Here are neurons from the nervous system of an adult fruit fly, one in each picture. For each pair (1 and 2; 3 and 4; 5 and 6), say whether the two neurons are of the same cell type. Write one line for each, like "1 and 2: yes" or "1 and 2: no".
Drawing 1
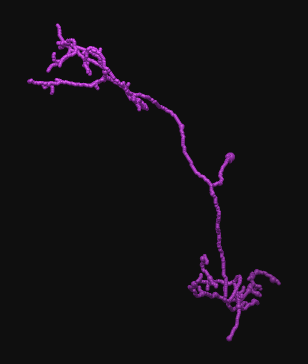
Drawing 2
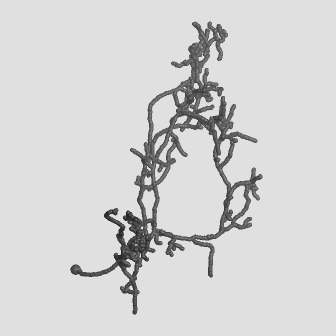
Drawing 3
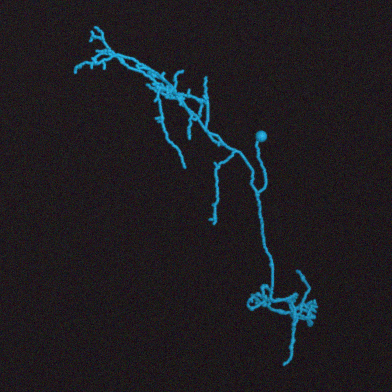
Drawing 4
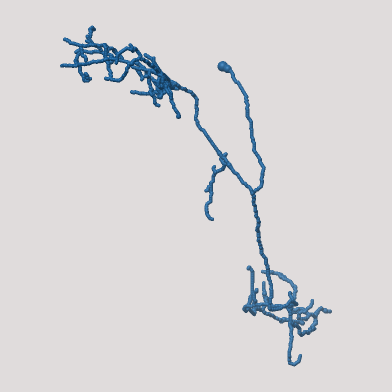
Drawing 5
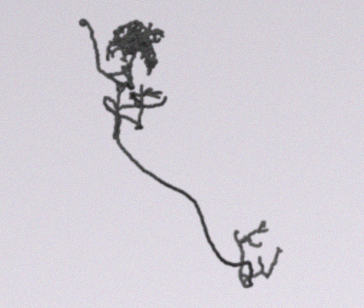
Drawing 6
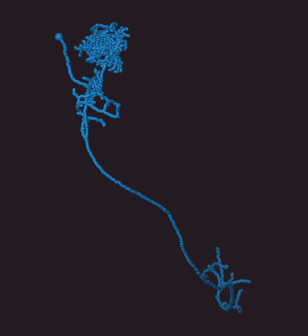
1 and 2: no
3 and 4: yes
5 and 6: yes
